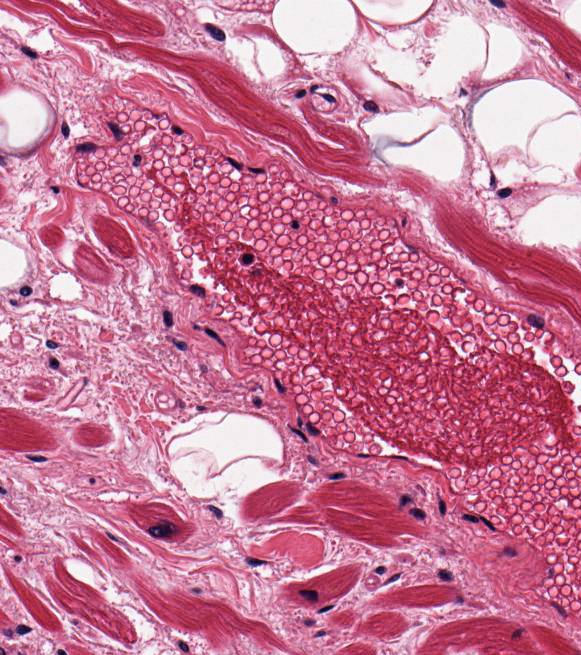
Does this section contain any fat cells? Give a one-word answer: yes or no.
Yes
